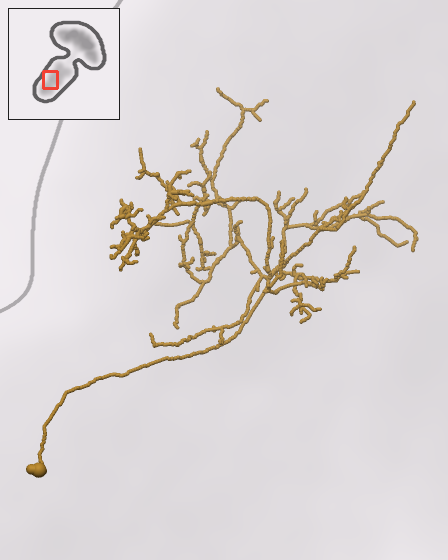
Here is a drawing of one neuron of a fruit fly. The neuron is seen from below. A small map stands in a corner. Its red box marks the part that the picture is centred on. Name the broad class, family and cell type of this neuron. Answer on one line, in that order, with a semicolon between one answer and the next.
nerve-cord intrinsic neuron; hemilineage 21A; IN21A040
